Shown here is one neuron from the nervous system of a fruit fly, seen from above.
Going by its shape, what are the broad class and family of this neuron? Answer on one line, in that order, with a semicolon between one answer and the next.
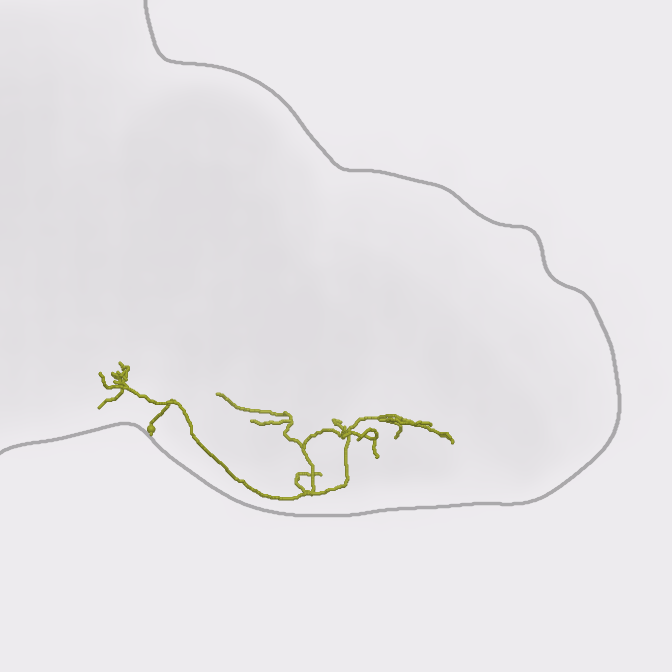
visual centrifugal neuron; LPT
